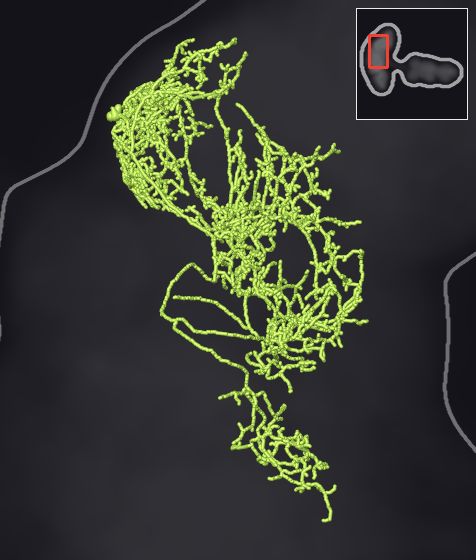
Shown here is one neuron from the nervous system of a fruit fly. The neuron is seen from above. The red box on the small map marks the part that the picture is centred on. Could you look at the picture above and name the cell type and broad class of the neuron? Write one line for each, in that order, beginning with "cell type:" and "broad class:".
cell type: CL109
broad class: central-brain intrinsic neuron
